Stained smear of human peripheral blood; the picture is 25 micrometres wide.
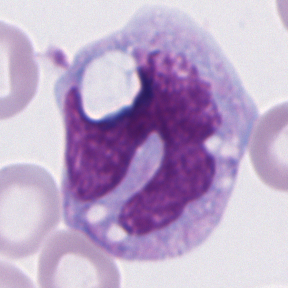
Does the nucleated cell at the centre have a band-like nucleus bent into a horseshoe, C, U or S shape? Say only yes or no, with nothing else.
Yes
